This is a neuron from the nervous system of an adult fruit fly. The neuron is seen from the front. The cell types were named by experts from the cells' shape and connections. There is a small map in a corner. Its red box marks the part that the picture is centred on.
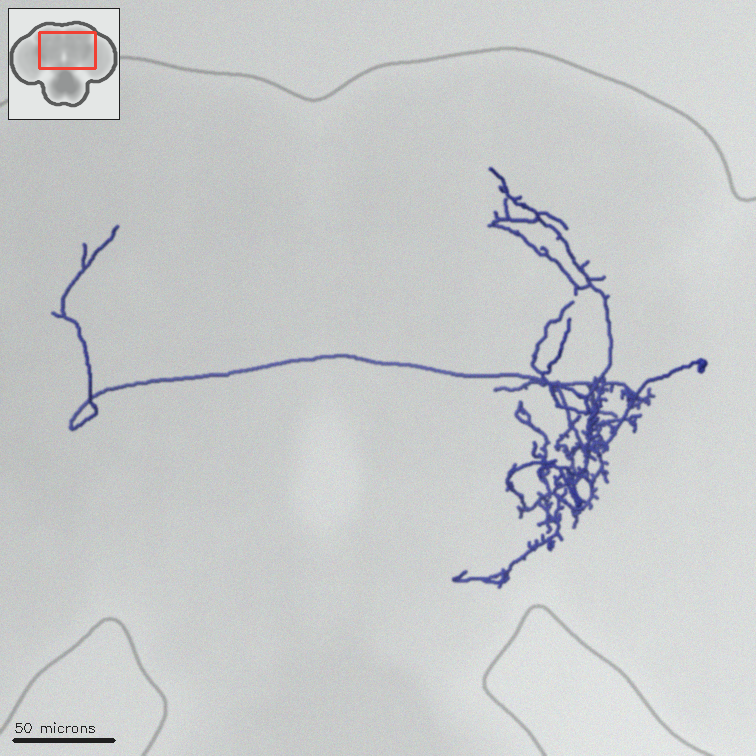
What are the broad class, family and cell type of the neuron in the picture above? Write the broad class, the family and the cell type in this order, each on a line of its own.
central-brain intrinsic neuron
hemilineage VLPl&d1_lateral
AVLP722m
